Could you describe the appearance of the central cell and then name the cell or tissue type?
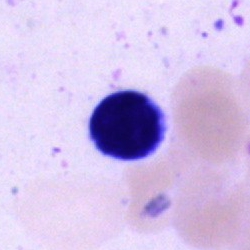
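The cell has a round outline. Its chromatin is dense and stains very dark blue-purple throughout, and no nucleoli are visible in the nucleus. No clear rim of cytoplasm can be seen around the nucleus. The cell is a lymphocyte.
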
